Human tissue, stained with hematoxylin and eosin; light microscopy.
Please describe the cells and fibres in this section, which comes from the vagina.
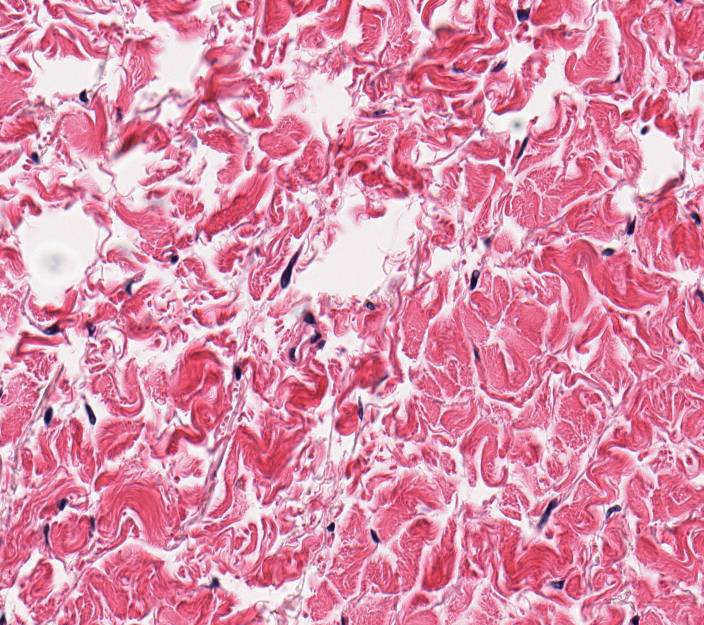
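Collagen bundles interlace in haphazard directions, with no single shared orientation. Many of these bundles follow a wavy course. The collagen takes up eosin strongly, staining a vivid pink-red. Between the bundles lie sparse fibroblast nuclei, each small, dark and elongated.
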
